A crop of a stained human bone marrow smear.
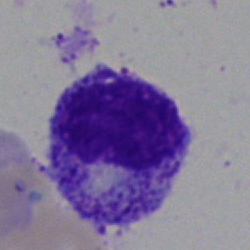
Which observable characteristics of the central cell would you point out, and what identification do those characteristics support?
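Roughly round in outline, the cell has a slightly bumpy edge. A large nucleus fills its upper part. The nuclear chromatin is dense and stains a very dark purple. Along the lower margin, some granules sit at the very edge of the cell. This cell is a myelocyte.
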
